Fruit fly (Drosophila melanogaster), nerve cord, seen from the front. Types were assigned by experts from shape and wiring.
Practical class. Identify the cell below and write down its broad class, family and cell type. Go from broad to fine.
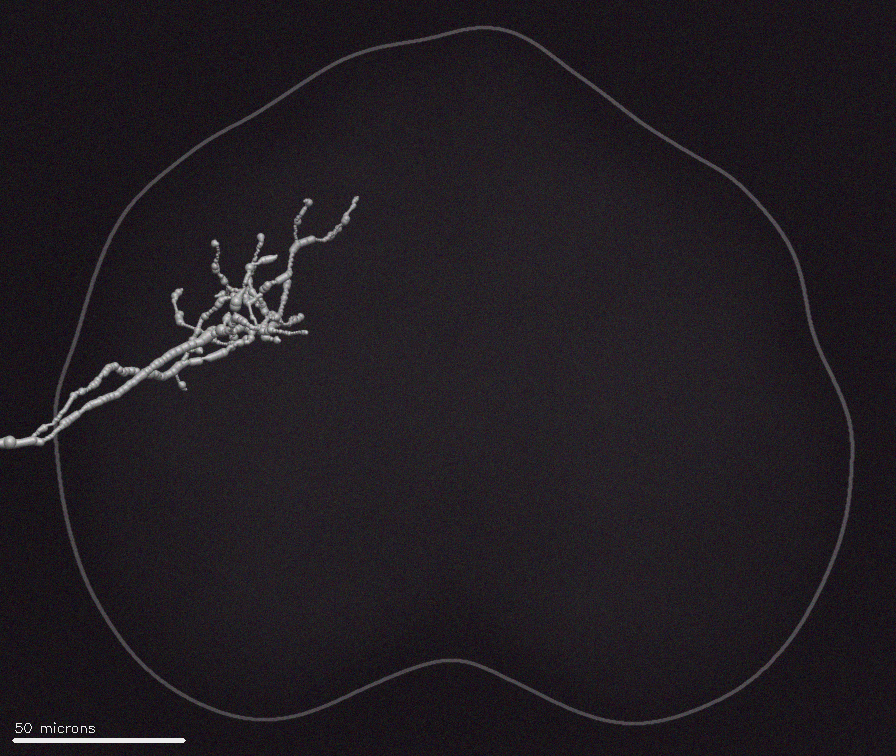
sensory neuron entering the nerve cord; class mechanosensory proprioceptive; SNpp11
